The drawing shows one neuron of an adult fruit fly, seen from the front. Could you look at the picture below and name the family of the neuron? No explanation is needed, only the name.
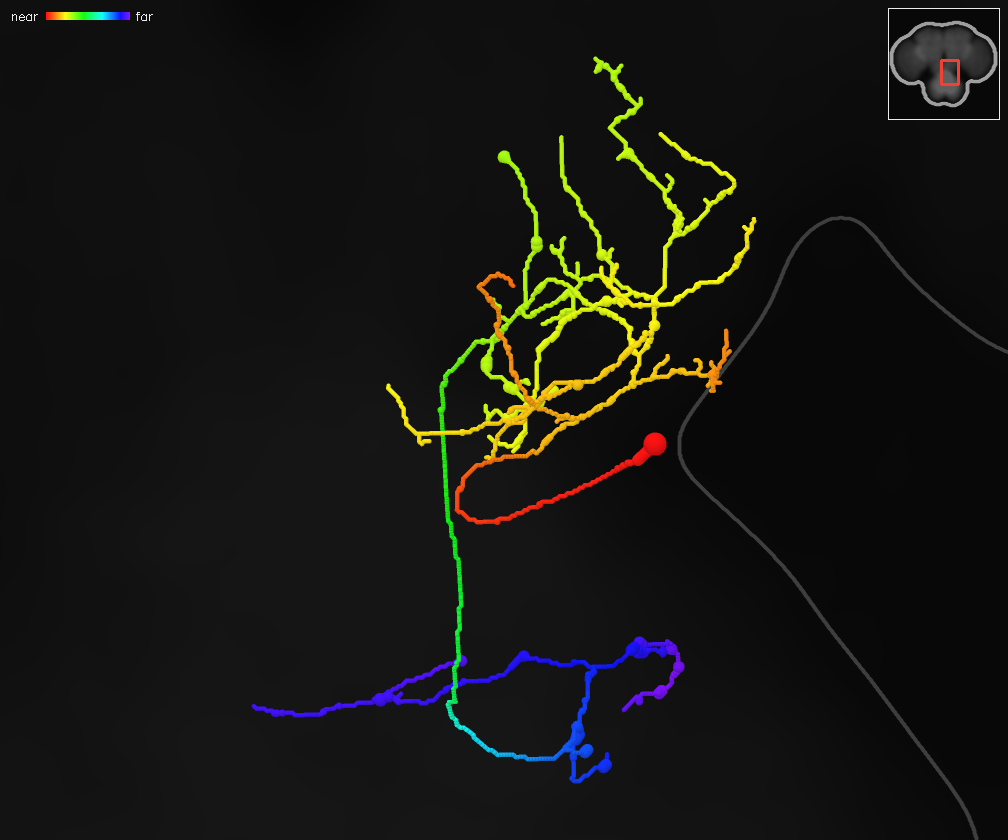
hemilineage MX12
